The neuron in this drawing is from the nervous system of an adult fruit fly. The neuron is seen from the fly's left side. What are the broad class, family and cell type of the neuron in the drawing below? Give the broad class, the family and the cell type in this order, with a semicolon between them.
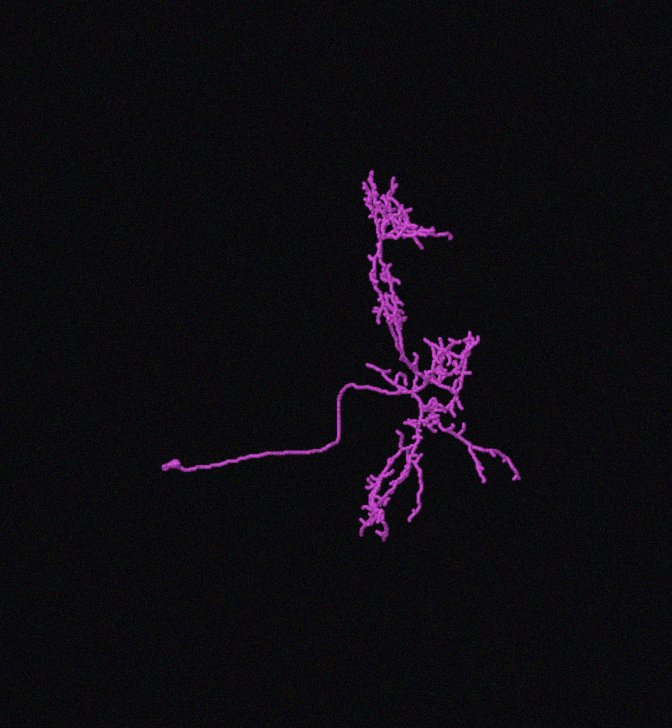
central-brain intrinsic neuron; hemilineage PSa1; PS096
